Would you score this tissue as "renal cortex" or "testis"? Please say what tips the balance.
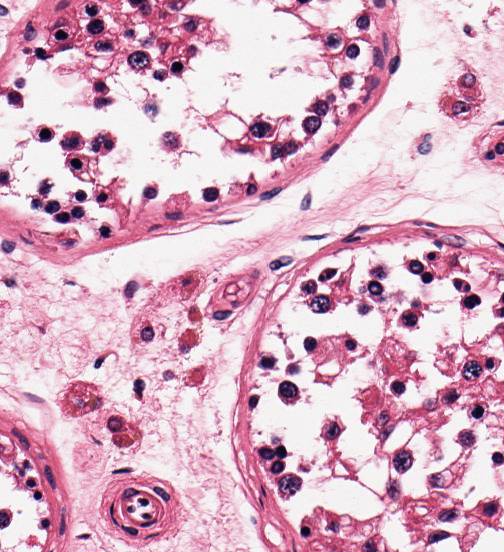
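This is testis. Each tubule is bounded by a thin pink wall with flattened, elongated nuclei. Inside, cells with round, dark-staining nuclei lie loosely scattered among clear spaces. In the stroma left of centre lies a small group of polygonal cells with pink cytoplasm and round nuclei.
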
